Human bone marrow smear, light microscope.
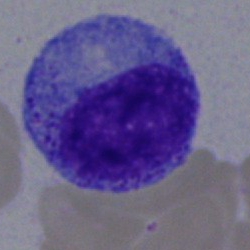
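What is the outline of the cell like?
Round and smooth.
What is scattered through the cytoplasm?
Fine dark purple granules.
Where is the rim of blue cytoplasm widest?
On the upper left side.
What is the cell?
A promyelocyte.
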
